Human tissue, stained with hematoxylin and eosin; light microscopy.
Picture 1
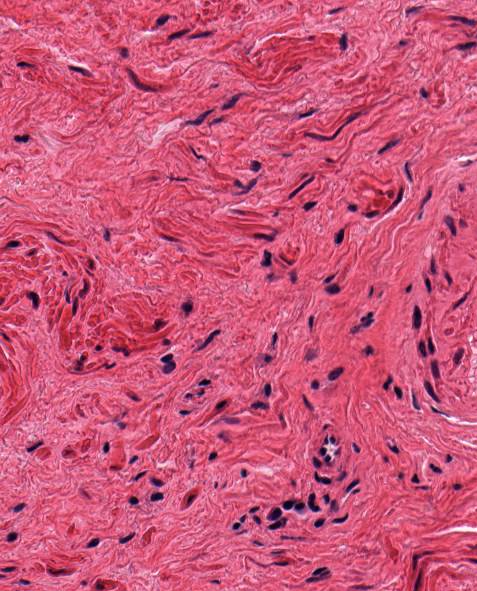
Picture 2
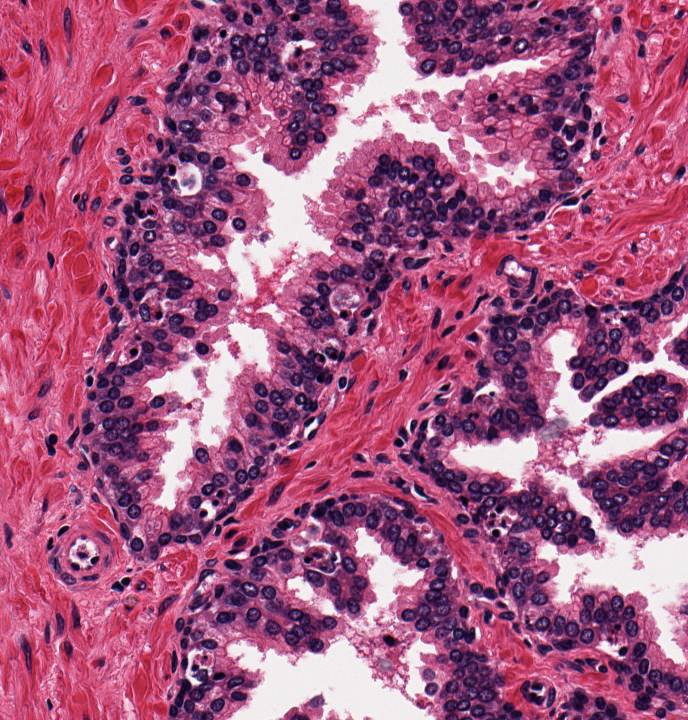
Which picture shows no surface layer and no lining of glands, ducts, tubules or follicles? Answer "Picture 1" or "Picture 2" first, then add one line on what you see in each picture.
Picture 1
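Picture 1: The whole field is filled by dense, pink-staining fibrous stroma without any epithelium.
Picture 2: Most of the field is taken up by epithelium-lined spaces whose walls fold into branching papillary projections, with solid stroma along the left edge.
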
